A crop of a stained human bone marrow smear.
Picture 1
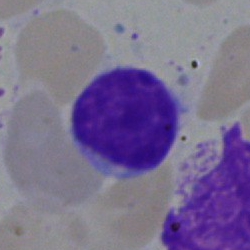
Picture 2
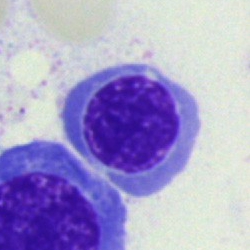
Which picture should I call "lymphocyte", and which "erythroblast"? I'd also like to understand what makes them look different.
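Right, the lymphocyte is in picture 1 and the erythroblast in picture 2. In the lymphocyte the chromatin is dark purple and dense, with faint paler mottling; in the erythroblast it is dark purple and clumped, with small paler patches between the clumps. Now the cytoplasm: a scant pale blue rim, mainly along the lower edge, in the lymphocyte, against a moderate rim of clear blue in the erythroblast.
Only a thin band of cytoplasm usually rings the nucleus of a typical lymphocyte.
The erythroblast also shows a thin pale rim between nucleus and cytoplasm around most of the nucleus, and a smooth, slightly angular outline without projections, unlike the lymphocyte's round, smooth one. Neither cell shows granules, and the lymphocyte shows no vacuoles either.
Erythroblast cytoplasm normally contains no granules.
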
